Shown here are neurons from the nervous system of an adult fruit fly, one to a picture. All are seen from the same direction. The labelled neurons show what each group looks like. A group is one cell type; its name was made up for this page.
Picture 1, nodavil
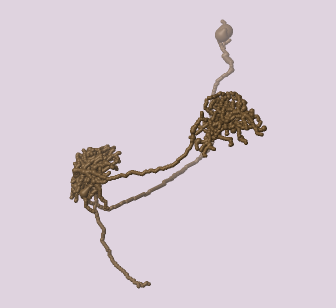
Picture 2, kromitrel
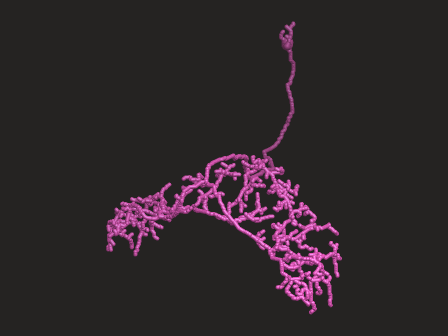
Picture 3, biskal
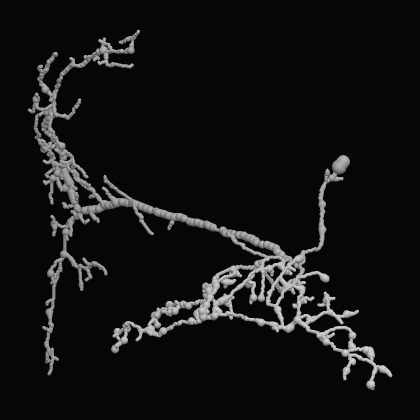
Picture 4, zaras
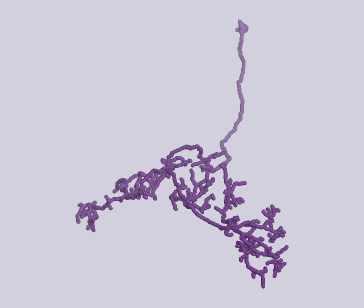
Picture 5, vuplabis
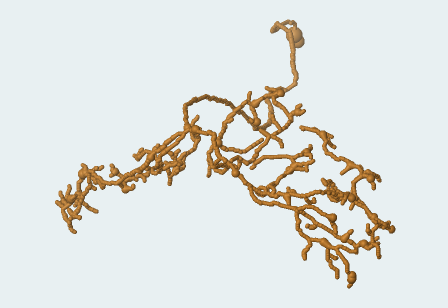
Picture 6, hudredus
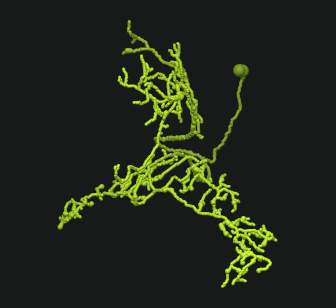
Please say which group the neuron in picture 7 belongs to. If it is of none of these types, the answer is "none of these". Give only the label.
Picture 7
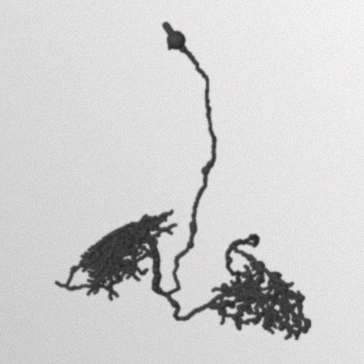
nodavil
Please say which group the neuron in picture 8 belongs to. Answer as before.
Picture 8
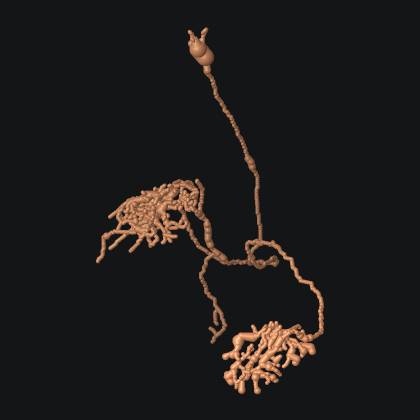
none of these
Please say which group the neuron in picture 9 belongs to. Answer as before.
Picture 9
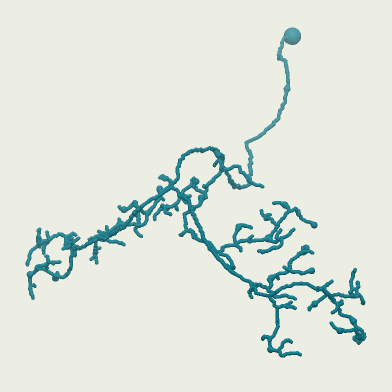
vuplabis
